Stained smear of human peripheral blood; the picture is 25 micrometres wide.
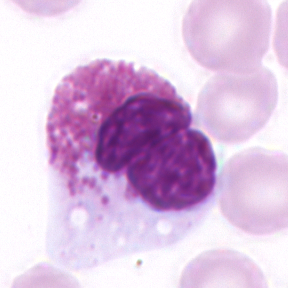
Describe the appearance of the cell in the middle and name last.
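The nucleus, I notice, lies toward the right side of the cell. Its chromatin is dark purple and condensed, and I can make out no nucleoli. In the pale lower part of the cytoplasm sit several small clear vacuoles. This is an eosinophil.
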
